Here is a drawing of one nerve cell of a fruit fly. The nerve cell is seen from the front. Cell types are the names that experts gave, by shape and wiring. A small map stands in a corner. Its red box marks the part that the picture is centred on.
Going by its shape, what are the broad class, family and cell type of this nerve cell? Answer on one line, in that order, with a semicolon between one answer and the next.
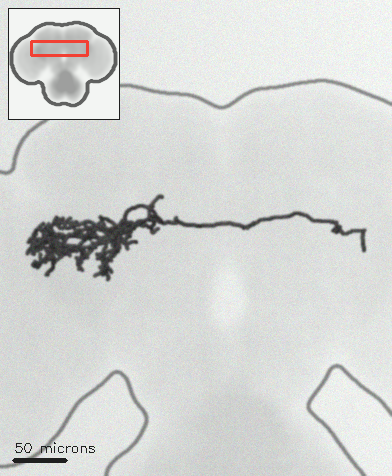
central-brain intrinsic neuron; hemilineage DL1_ventral; CB1995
